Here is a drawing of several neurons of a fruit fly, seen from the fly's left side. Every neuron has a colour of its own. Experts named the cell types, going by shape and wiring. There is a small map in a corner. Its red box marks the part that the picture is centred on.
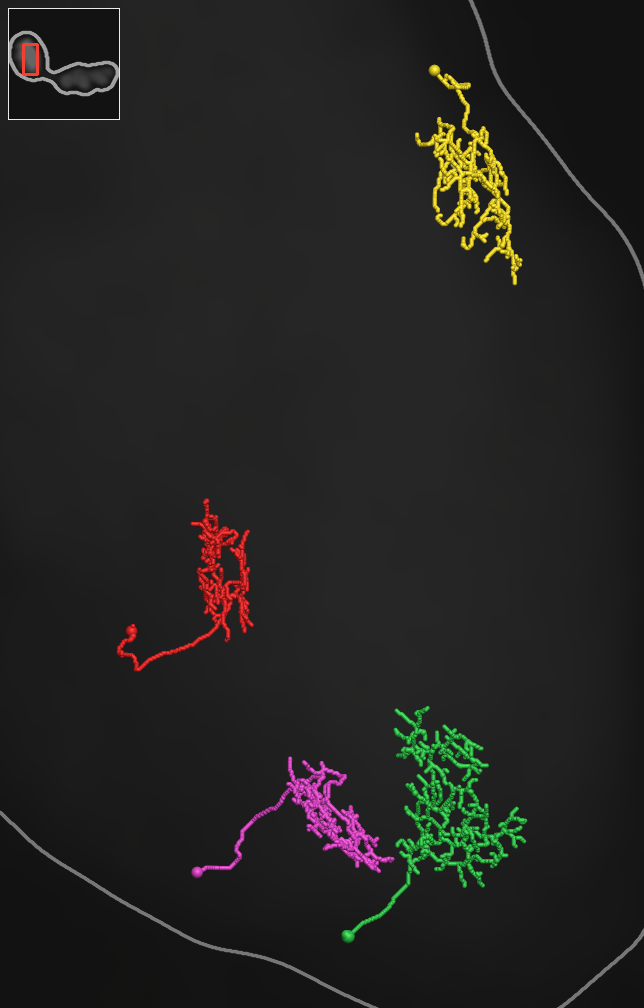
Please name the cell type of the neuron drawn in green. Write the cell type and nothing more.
Cm9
